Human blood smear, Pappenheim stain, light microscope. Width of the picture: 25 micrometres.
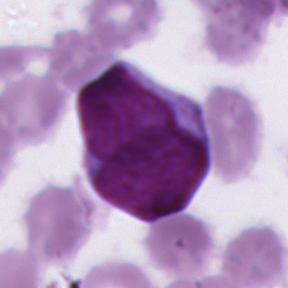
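Myeloblast, central cell, stained peripheral blood smear. Outline angular, several straight edges meeting at corners. Nucleus about 14 by 10 micrometres, a curved groove running roughly left to right across its middle. Chromatin dark purple, densely stained throughout. Cytoplasm only a thin pale lilac rim, widest at upper right.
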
